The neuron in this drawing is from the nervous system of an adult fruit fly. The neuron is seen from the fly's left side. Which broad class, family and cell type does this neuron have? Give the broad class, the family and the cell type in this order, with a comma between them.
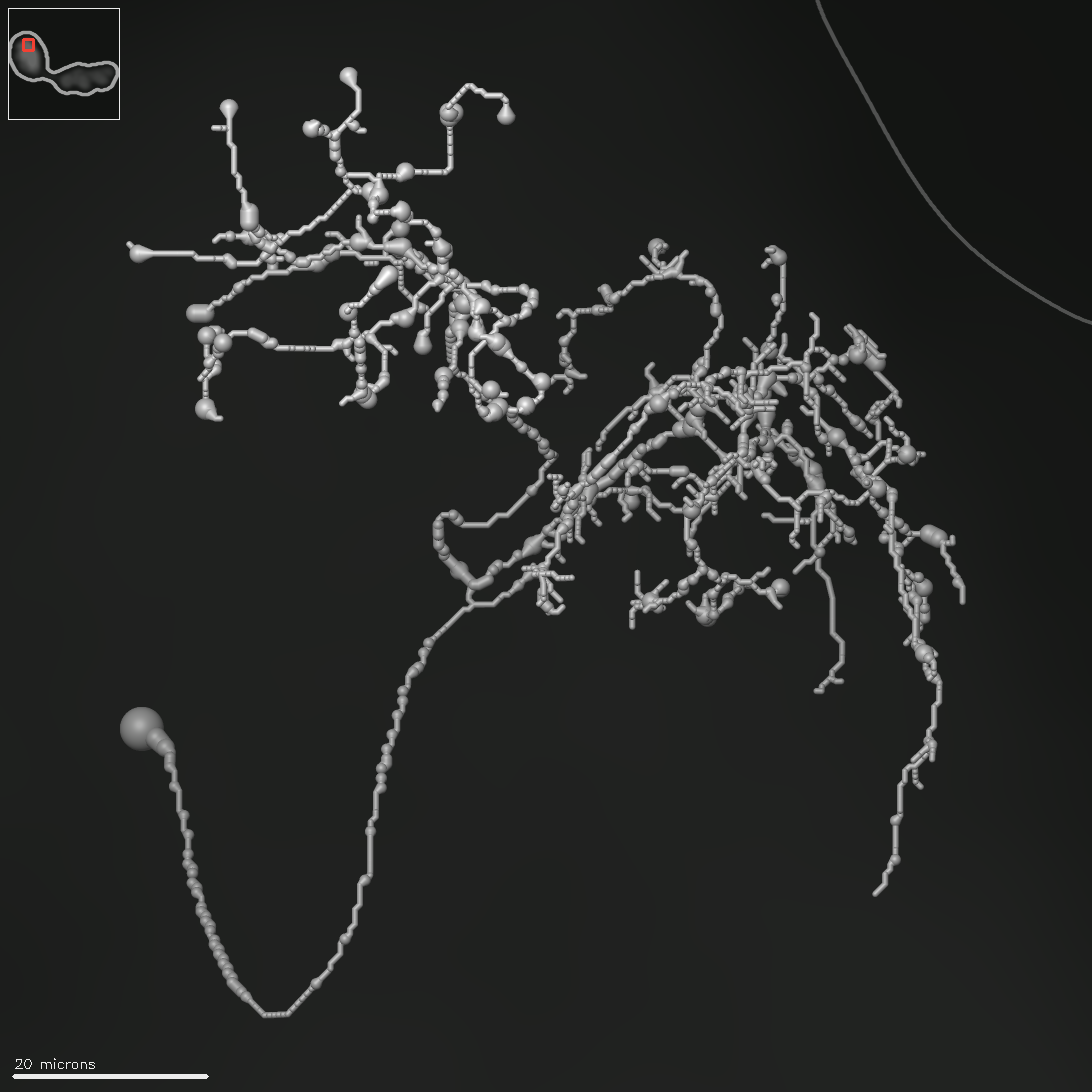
central-brain intrinsic neuron, hemilineage VPNl&d1_dorsal, LHAV5b2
